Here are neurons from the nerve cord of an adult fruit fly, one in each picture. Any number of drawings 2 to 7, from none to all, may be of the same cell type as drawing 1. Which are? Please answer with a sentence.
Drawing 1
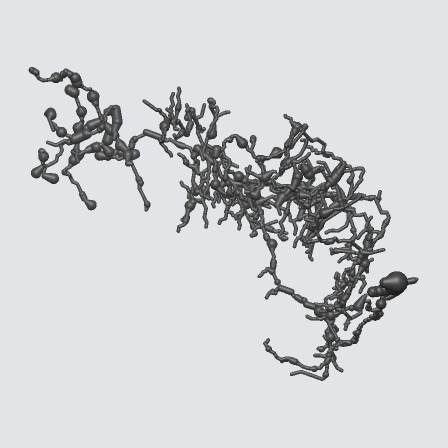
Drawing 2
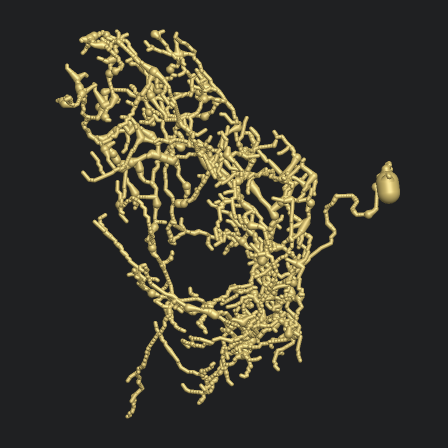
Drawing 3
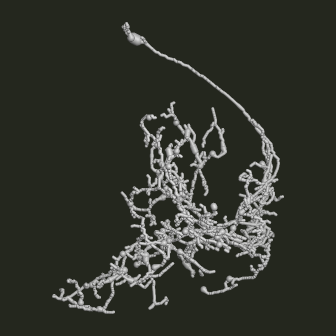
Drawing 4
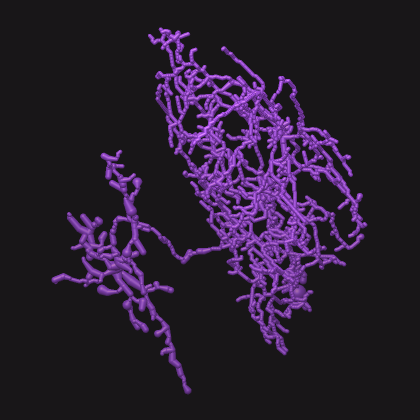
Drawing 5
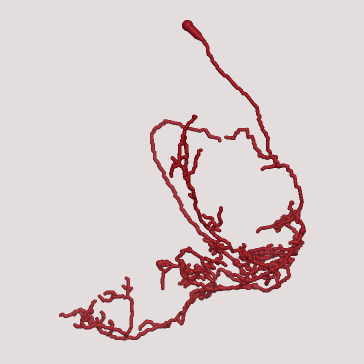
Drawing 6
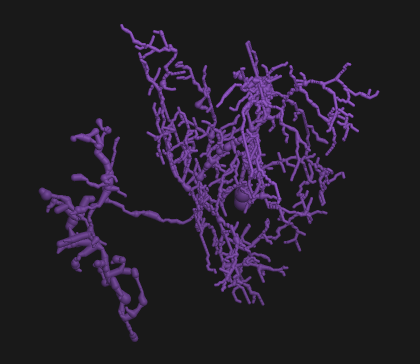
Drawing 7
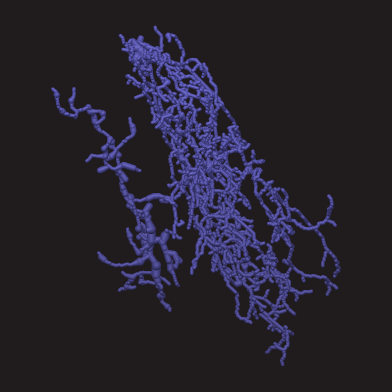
Drawing 2, drawing 3 and drawing 5 are of the same cell type.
